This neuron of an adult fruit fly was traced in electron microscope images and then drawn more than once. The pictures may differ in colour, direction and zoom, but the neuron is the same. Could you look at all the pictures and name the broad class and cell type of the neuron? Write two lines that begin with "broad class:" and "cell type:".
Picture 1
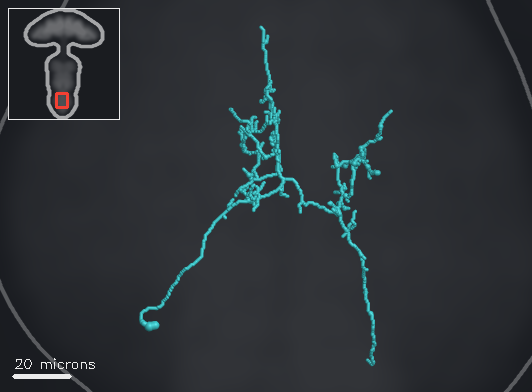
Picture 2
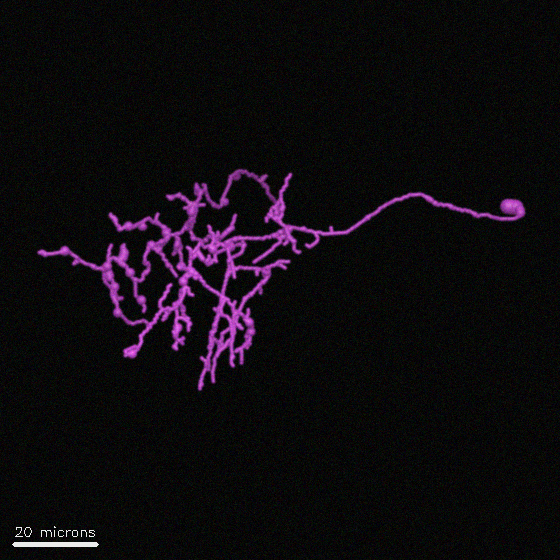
broad class: nerve-cord intrinsic neuron
cell type: INXXX460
